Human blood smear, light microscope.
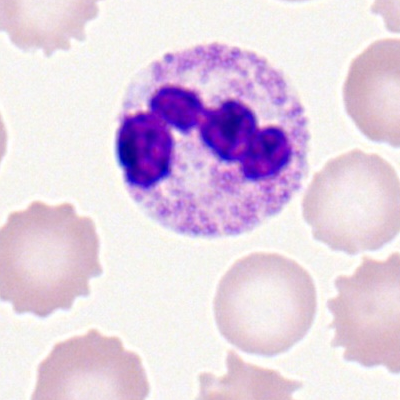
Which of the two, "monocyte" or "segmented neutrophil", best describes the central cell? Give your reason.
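The answer is segmented neutrophil. Its nucleus is divided into four lobes.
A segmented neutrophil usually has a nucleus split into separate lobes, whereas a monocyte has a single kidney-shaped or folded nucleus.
The cytoplasm here is abundant and pale pink-lilac.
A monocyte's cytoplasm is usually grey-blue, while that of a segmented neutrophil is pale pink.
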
